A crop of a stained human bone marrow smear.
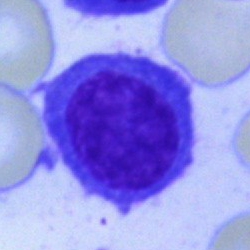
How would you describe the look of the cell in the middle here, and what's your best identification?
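Irregular rather than smoothly round, the cell outline carries a small pointed tip projecting downward from its bottom edge. The chromatin is dark purple and patchy, with darker clumps lying among lighter areas. The cytoplasm contains no visible granules. The cell in the middle is a plasma cell.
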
